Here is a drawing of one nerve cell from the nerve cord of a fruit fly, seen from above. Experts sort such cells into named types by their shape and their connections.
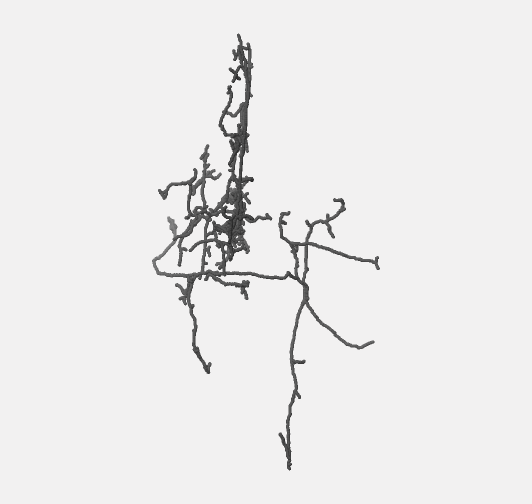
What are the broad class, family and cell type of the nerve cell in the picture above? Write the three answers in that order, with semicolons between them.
nerve-cord intrinsic neuron; hemilineage 07B; IN07B054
